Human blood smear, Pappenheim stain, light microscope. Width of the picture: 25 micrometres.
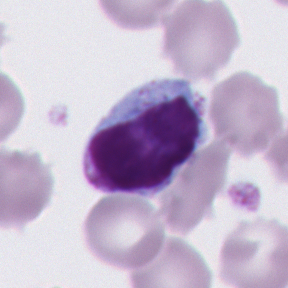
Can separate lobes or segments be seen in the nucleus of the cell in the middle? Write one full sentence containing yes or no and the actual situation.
No, its nucleus is not lobed but a single compact round, oval or kidney-shaped mass.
